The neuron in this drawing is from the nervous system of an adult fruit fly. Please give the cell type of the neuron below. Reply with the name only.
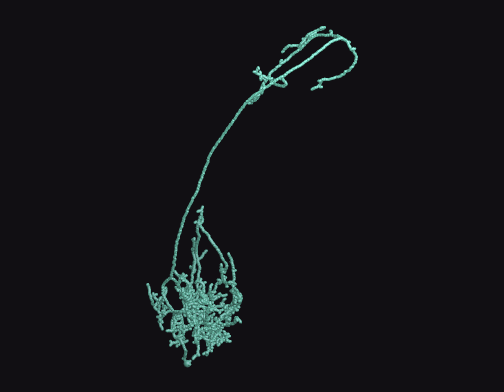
AVLP219_a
